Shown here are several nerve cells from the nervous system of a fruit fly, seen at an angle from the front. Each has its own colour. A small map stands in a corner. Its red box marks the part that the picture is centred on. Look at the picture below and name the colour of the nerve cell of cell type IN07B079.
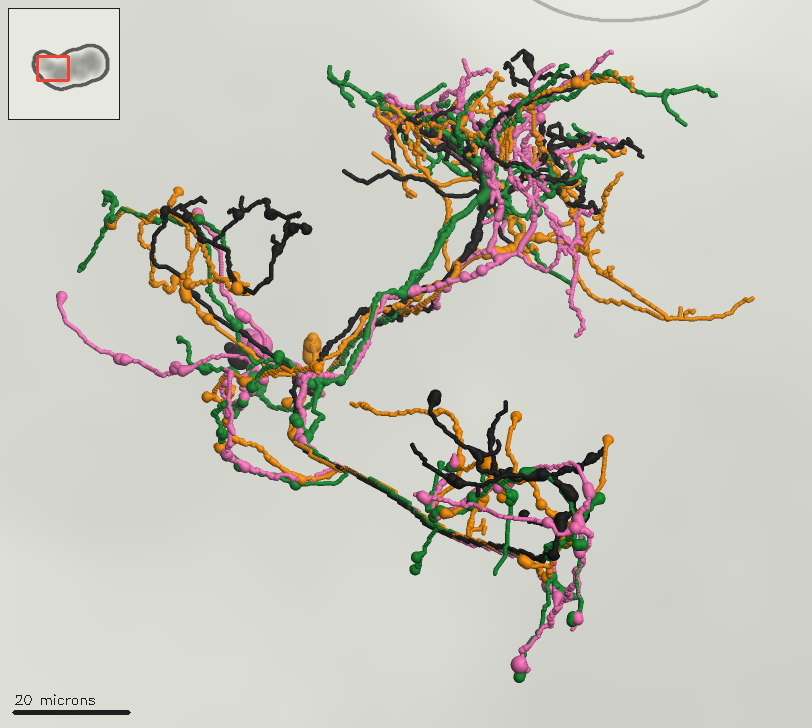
black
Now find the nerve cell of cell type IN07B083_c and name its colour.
pink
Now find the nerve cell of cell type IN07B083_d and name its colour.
orange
